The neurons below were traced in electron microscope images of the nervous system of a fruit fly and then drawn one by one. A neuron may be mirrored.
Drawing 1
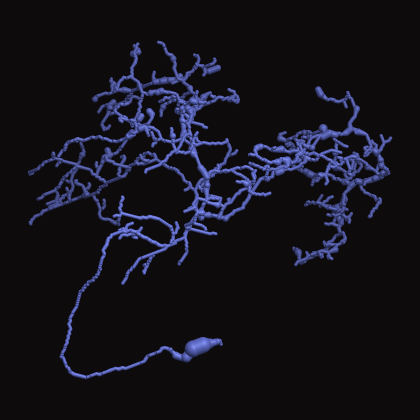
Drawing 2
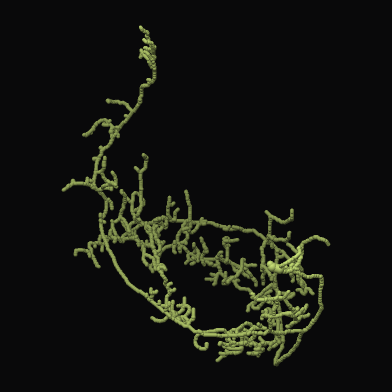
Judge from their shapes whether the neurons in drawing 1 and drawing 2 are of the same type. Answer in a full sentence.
They are of different cell types.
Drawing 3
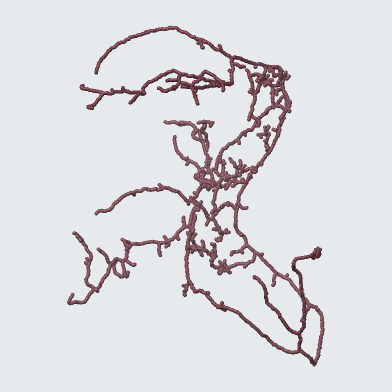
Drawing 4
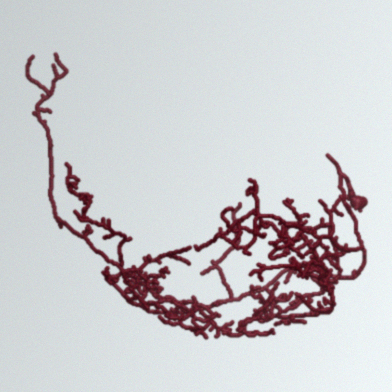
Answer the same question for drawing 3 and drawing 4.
They are of different cell types.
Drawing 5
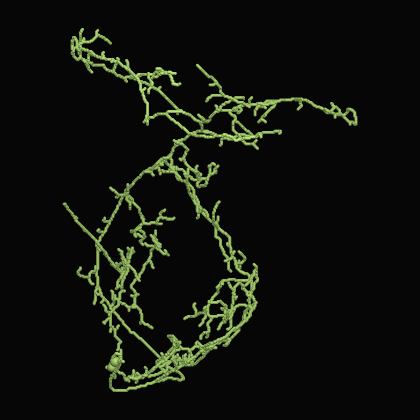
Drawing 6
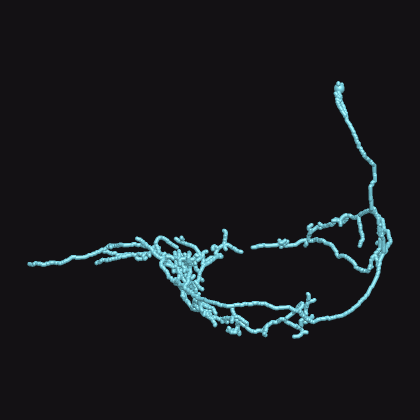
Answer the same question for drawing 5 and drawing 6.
They are of different cell types.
